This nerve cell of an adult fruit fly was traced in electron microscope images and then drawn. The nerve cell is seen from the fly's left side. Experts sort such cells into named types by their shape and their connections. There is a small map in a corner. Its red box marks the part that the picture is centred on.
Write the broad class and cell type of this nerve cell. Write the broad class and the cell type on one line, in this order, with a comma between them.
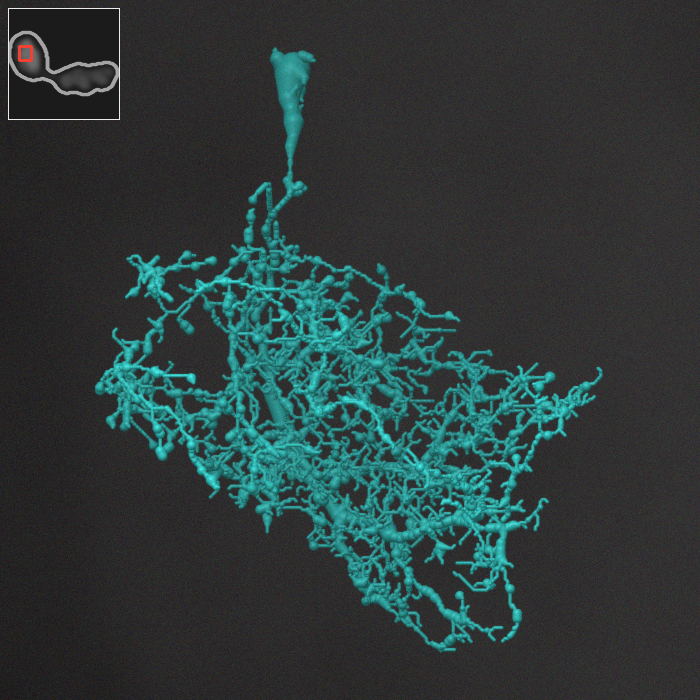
central-brain intrinsic neuron, AVLP435_a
